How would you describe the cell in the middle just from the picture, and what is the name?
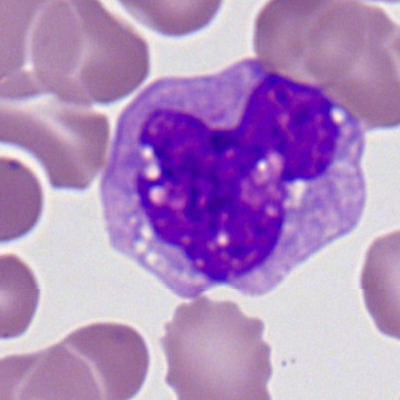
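Nucleus deeply notched at top edge, giving a folded shape. Chromatin dark purple, patchy, not evenly dense. Cytoplasm pale greyish-violet. Several small clear vacuoles scattered over the cell. Monocyte.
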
